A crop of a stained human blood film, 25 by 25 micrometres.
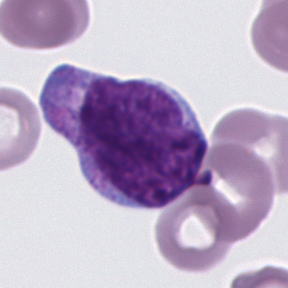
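Atypical promyelocyte in a stained peripheral blood smear. The cell outline is elongated, running from upper left to lower right, and the cell measures about 17 by 11 micrometres. Its pale blue cytoplasm is widest at the upper-left end and holds scattered fine purplish granules; no vacuoles are seen.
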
